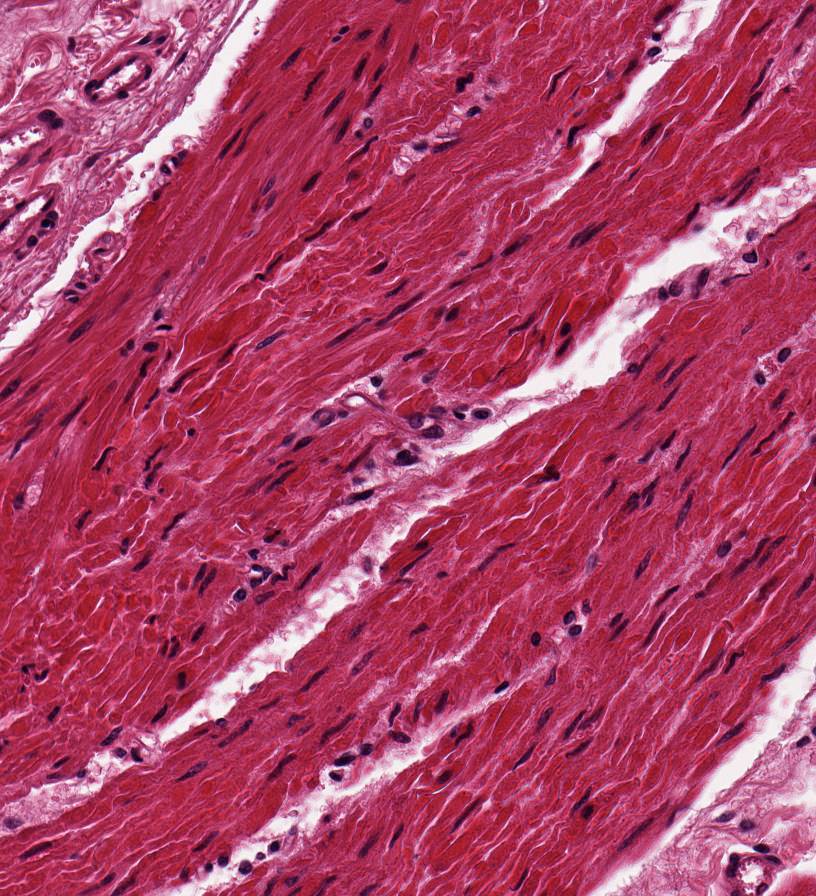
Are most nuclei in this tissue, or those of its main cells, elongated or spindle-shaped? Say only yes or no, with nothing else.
Yes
